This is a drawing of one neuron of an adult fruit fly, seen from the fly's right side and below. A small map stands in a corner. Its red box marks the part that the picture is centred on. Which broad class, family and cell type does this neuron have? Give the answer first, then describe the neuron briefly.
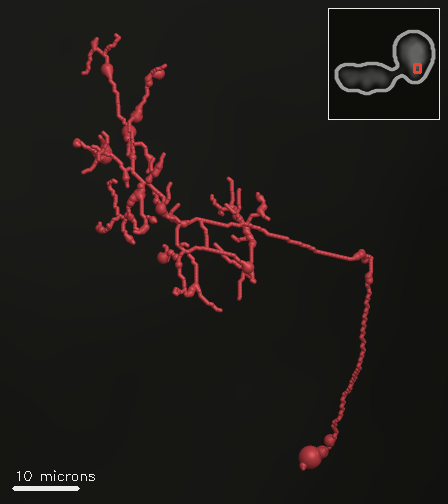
Its broad class is optic-lobe intrinsic neuron. Its family is Mi. The cell type is Mi17. By the scale bar it is about 70 microns tall in this view. Dozens of branch ends can be seen.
